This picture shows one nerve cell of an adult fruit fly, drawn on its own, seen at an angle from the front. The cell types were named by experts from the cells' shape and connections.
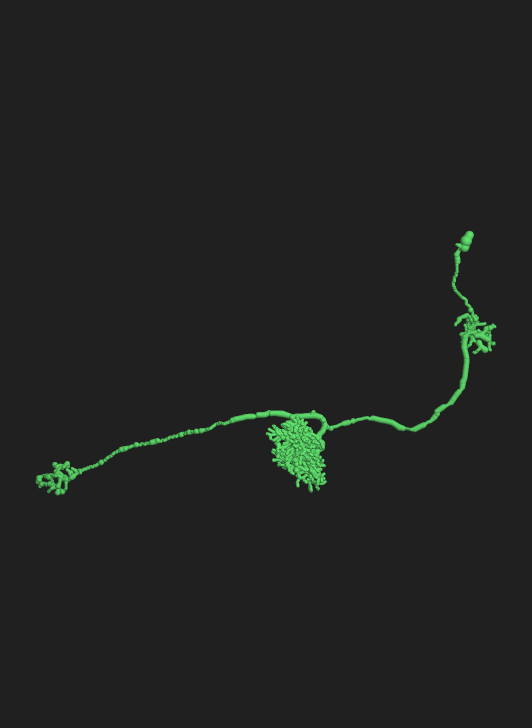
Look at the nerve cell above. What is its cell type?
EPG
